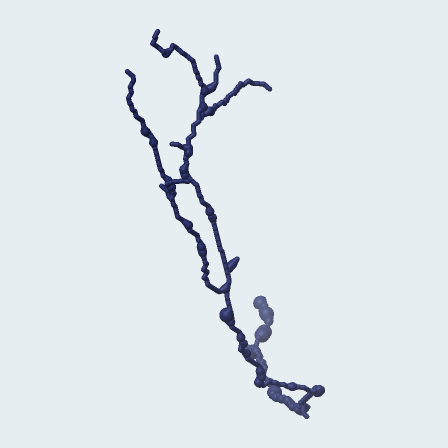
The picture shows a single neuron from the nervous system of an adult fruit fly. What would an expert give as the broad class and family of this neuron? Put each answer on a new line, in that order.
sensory neuron entering the nerve cord
class gustatory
